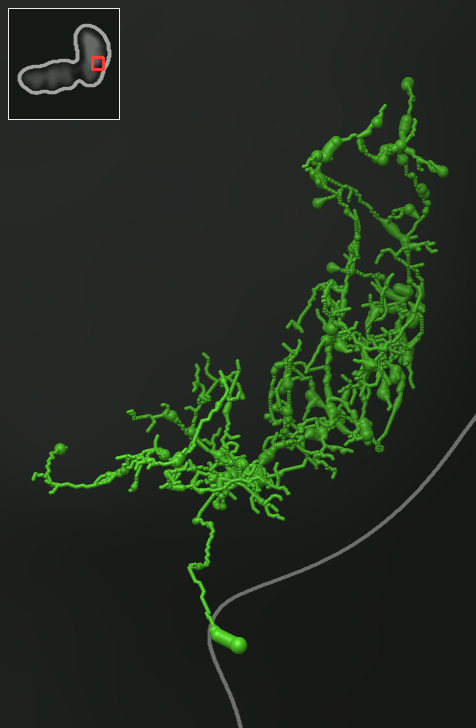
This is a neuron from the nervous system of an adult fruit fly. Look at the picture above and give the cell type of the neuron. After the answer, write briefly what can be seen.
The cell type is CB3067. This is a central-brain intrinsic neuron. It lies in the brain. The cell body is at the bottom of the picture.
